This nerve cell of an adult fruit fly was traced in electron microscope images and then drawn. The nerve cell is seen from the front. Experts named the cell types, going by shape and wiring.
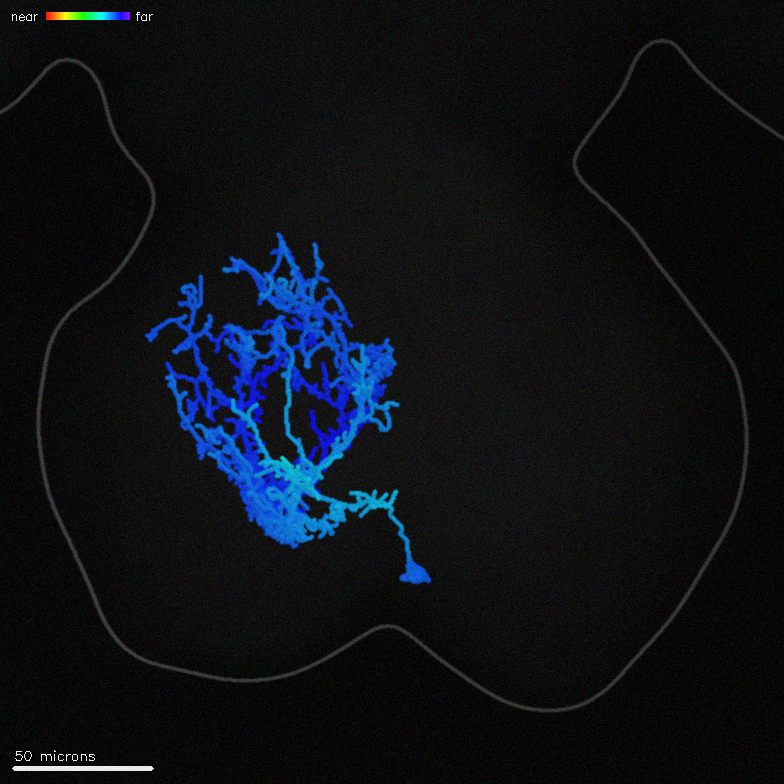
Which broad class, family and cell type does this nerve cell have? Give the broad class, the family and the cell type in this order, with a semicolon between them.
nerve-cord intrinsic neuron; hemilineage 14A; IN14A004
